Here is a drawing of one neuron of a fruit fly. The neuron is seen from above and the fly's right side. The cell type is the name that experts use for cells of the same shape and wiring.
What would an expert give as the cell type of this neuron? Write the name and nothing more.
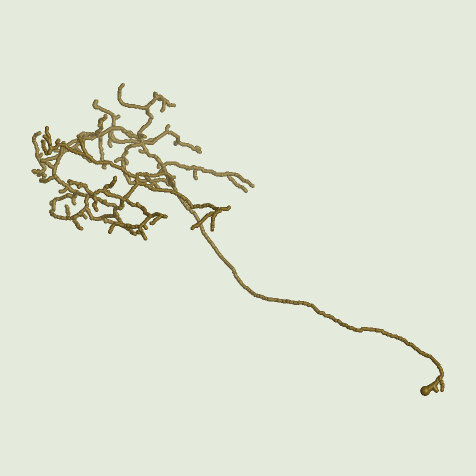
IN13B082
